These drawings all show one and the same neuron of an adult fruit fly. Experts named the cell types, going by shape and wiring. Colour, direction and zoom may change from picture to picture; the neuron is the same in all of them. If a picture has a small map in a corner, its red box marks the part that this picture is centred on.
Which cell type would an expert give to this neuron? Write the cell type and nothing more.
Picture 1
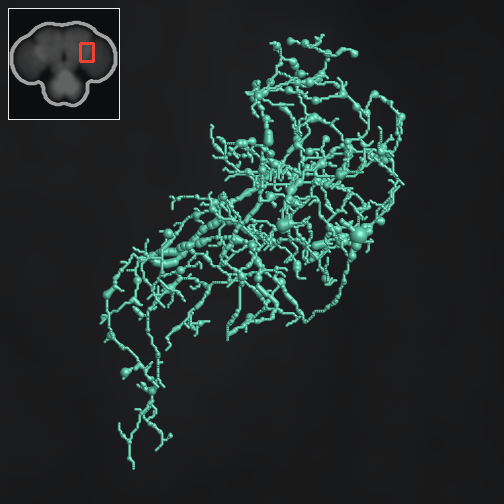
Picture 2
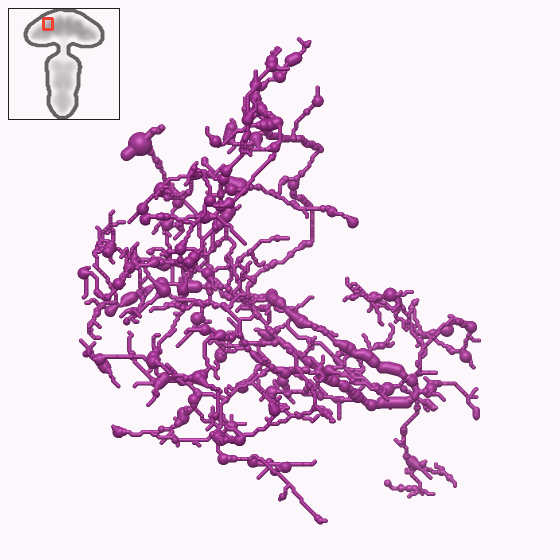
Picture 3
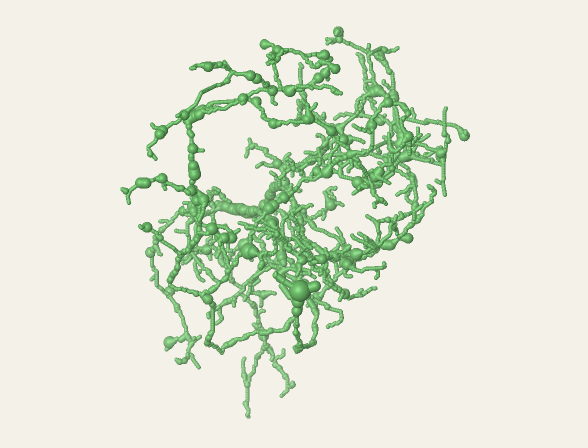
CB3594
